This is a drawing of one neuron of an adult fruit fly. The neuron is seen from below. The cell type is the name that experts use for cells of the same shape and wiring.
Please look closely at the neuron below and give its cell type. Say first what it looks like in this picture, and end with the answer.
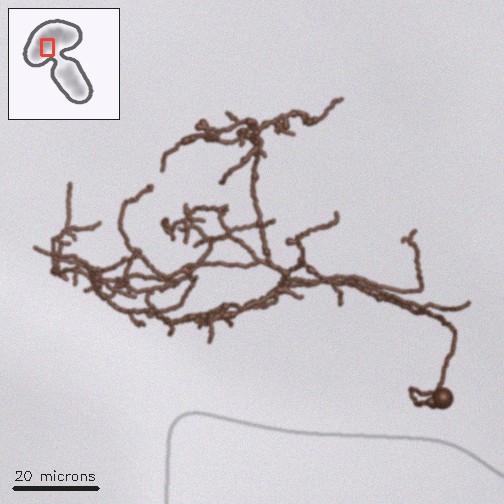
It lies in the brain. From left to right in the picture it spans about 100 microns. Dozens of branch ends can be seen. It is a central-brain intrinsic neuron. Its cell type is CB2084.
